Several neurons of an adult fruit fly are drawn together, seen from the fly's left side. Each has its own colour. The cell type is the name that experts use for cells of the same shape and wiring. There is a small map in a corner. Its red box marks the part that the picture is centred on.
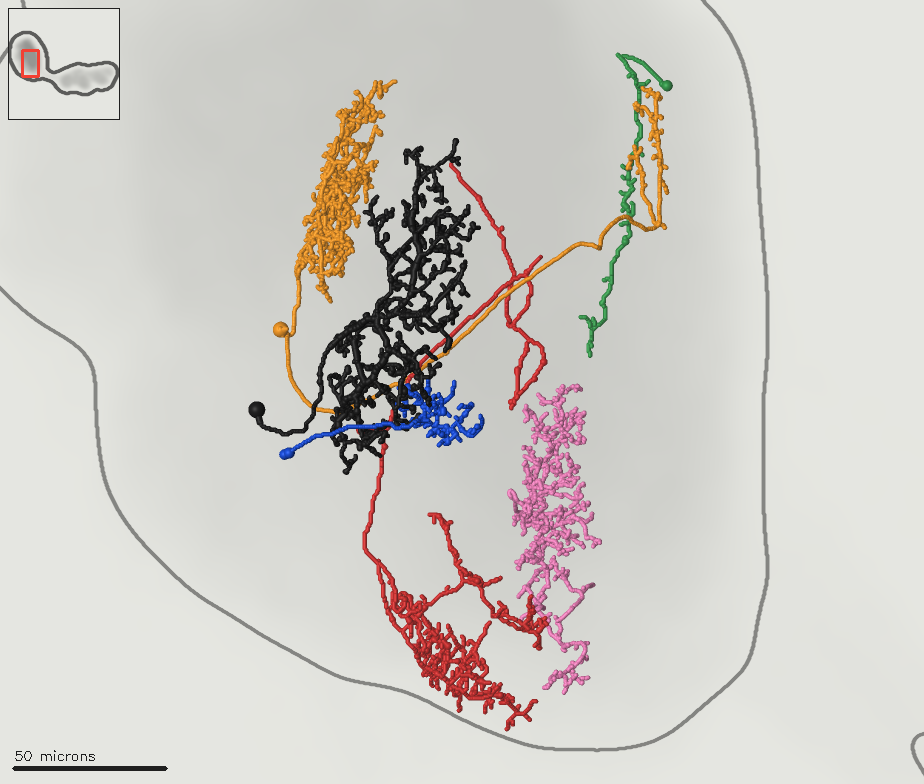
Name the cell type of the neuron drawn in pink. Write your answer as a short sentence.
The cell type is Dm16.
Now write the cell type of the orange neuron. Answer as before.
The cell type is MeLo2.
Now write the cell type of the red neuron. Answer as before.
The cell type is MeLo1.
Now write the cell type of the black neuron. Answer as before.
The cell type is Dm6.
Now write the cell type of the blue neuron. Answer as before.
The cell type is Dm15.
